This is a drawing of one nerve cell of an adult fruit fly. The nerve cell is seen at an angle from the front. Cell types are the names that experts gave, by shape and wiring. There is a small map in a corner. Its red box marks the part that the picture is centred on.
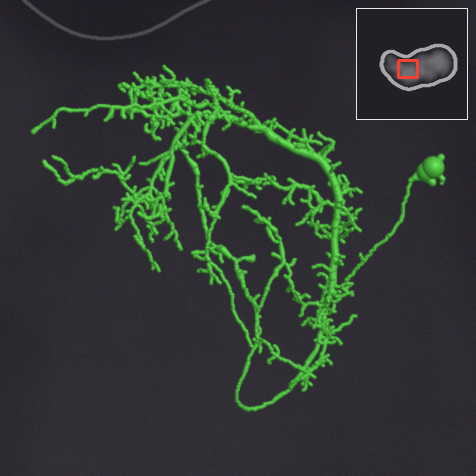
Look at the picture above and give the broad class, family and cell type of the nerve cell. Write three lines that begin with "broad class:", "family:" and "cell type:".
broad class: nerve-cord intrinsic neuron
family: hemilineage 17A
cell type: dMS2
